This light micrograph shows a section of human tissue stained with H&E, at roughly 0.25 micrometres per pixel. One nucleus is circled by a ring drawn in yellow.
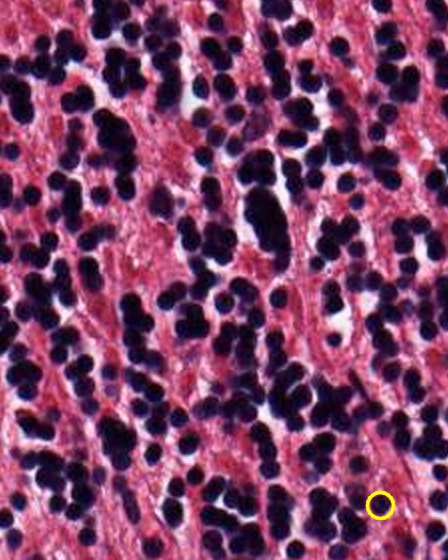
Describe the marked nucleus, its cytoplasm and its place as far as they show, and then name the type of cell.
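The nucleus is round and stained a dense, nearly black purple, fairly evenly throughout. The nucleus is about the same size as the many round dark nuclei around it. Hardly any cytoplasm shows: the dark nucleus meets the pink background almost directly, with no distinct rim of its own. It lies on its own, a short gap away from the neighbouring clumps of dark nuclei, set in pink, streaky fibrillar tissue. Type of cell: cerebellar granule cell.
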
